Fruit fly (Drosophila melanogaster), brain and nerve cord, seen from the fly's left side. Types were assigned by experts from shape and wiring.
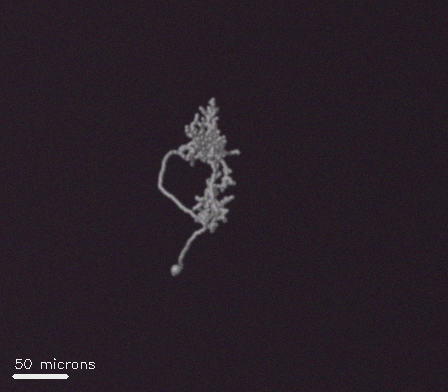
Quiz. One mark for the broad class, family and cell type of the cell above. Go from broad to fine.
central-brain intrinsic neuron; hemilineage LALa1_anterior; AVLP253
